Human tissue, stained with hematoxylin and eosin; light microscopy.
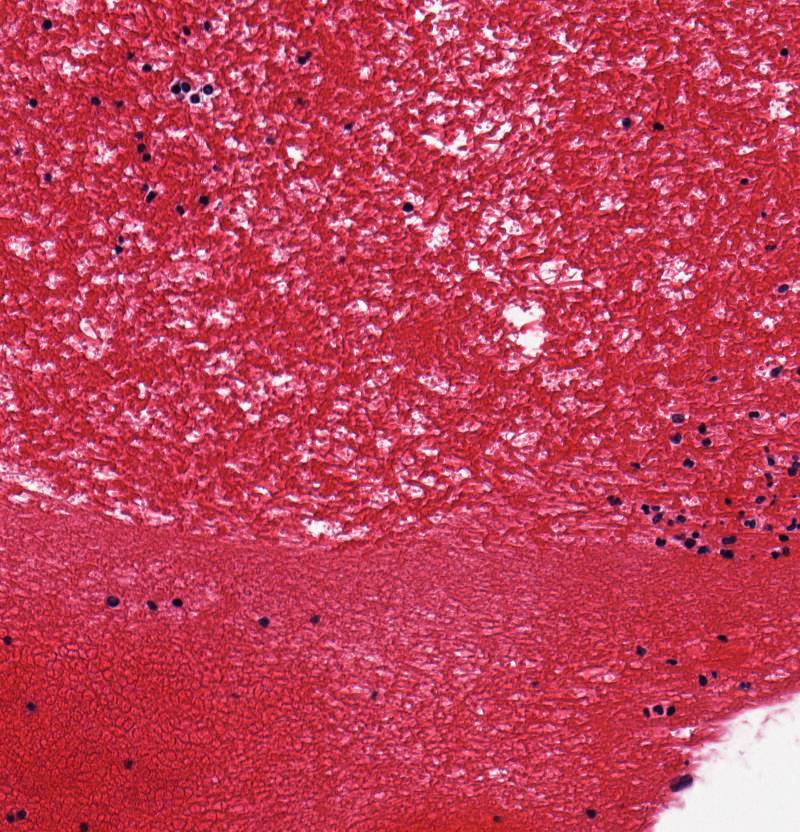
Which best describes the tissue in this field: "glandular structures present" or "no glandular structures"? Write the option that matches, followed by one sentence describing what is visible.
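No glandular structures. No epithelium or glands are present anywhere in the field.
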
